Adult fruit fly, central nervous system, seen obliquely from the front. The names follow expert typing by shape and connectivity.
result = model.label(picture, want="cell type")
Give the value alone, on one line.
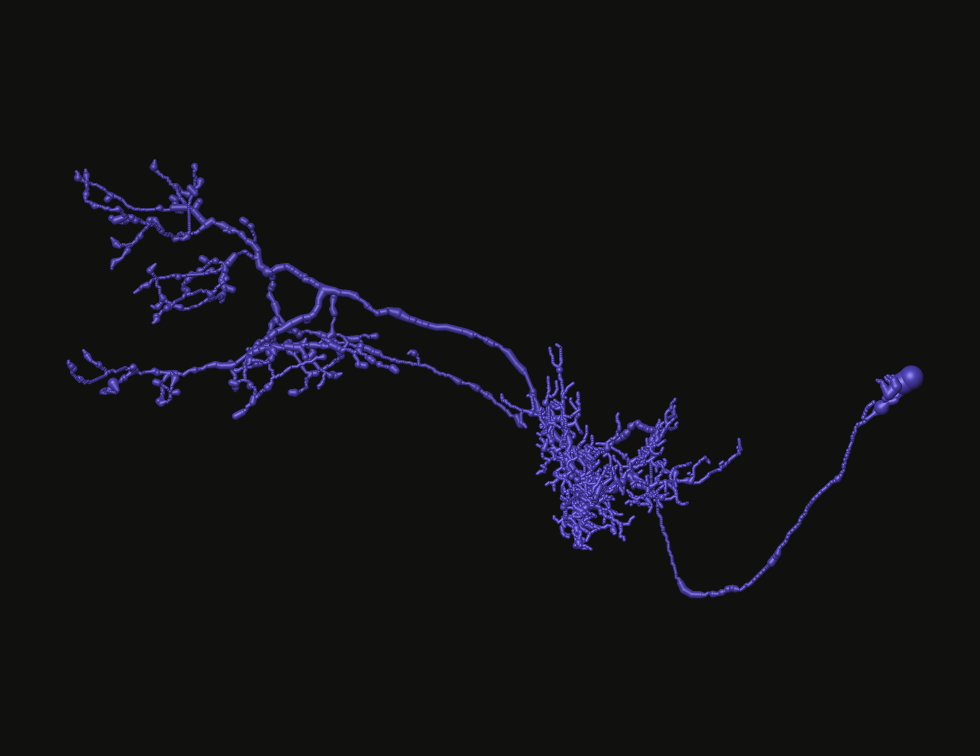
AMMC008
